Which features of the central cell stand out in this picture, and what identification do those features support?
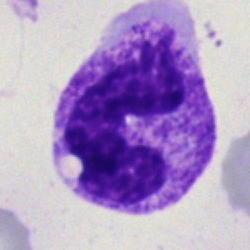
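Nucleus deeply indented, folded into an S-like shape. Chromatin dark purple, coarsely clumped. Pale grey-blue cytoplasm with few granules at top of cell. One round clear vacuole at lower left edge. Band neutrophil.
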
